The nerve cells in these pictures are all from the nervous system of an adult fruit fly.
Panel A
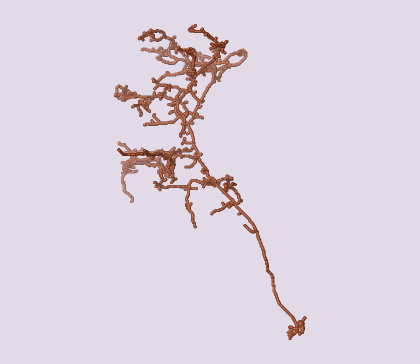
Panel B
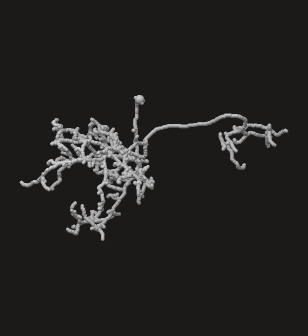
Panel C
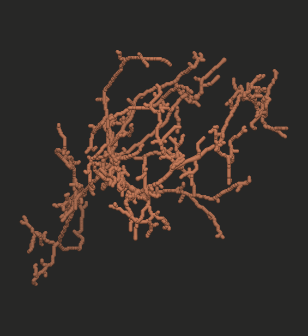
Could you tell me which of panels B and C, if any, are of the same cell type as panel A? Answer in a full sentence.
Panel C is of the same cell type.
